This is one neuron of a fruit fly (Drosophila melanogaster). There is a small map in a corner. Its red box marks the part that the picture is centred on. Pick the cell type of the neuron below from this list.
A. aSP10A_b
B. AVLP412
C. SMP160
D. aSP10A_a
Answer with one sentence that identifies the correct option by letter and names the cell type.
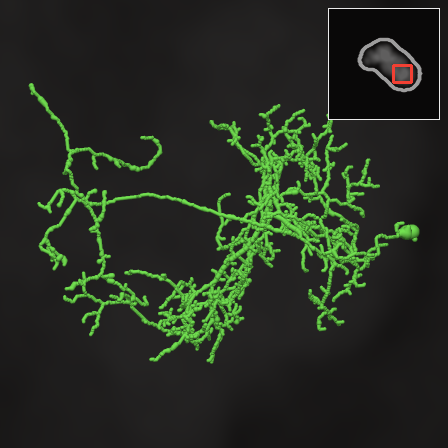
For the neuron, the cell type is aSP10A_a, which is option D.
